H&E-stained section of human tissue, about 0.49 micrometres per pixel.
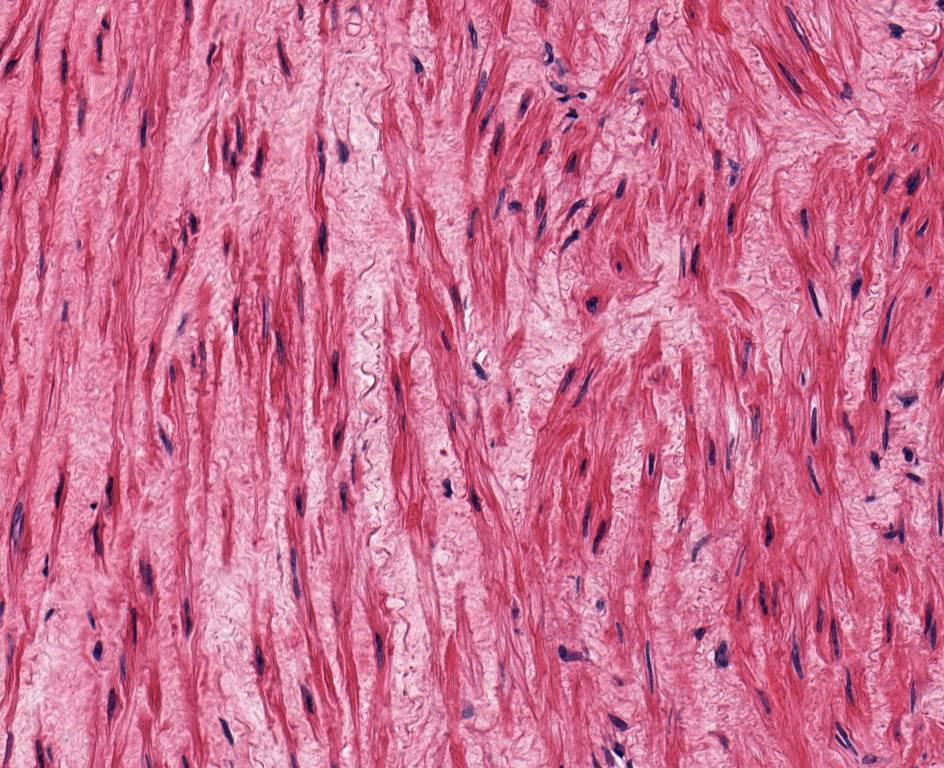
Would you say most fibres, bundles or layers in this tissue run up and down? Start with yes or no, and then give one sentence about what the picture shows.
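Yes. Elongated spindle cells form bundles that run mostly from top to bottom of the field.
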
